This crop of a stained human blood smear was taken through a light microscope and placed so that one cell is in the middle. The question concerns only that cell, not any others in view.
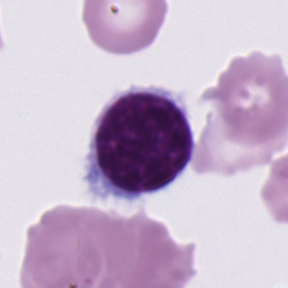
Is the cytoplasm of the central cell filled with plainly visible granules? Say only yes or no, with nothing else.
No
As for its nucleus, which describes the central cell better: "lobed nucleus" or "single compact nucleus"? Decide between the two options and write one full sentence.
One compact round, oval or kidney-shaped mass makes up the nucleus.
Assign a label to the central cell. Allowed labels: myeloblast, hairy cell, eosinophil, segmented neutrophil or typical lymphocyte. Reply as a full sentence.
The cell under consideration, at the middle of the crop, is a hairy cell.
